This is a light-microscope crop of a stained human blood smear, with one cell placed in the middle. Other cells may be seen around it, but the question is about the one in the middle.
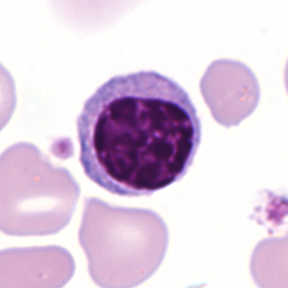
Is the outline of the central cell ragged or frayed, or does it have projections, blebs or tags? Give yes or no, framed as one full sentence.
No, this cell's edge is smooth, without blebs, tags or ragged parts.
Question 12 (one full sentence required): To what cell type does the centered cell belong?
In the center of this field lies a normoblast.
